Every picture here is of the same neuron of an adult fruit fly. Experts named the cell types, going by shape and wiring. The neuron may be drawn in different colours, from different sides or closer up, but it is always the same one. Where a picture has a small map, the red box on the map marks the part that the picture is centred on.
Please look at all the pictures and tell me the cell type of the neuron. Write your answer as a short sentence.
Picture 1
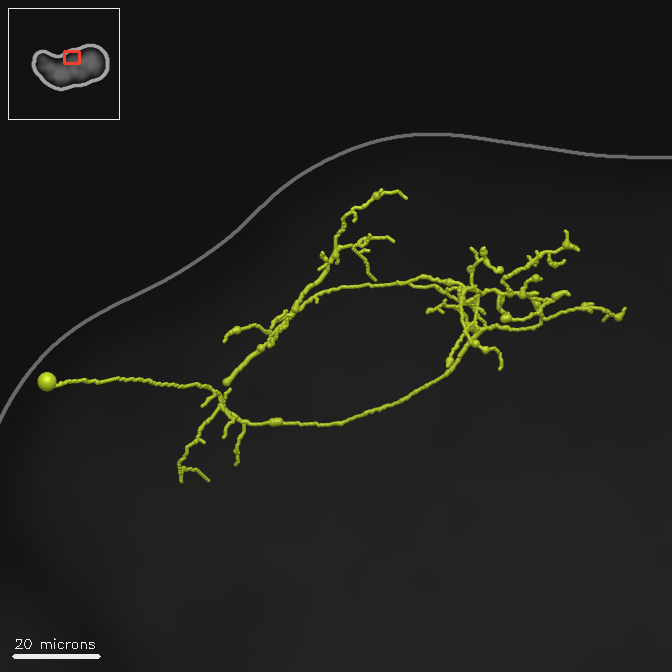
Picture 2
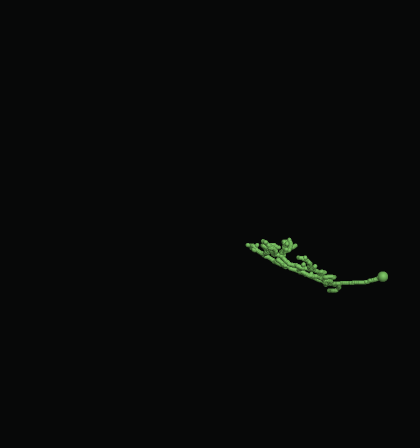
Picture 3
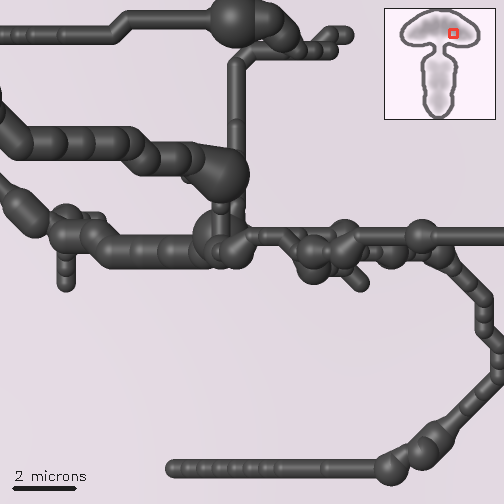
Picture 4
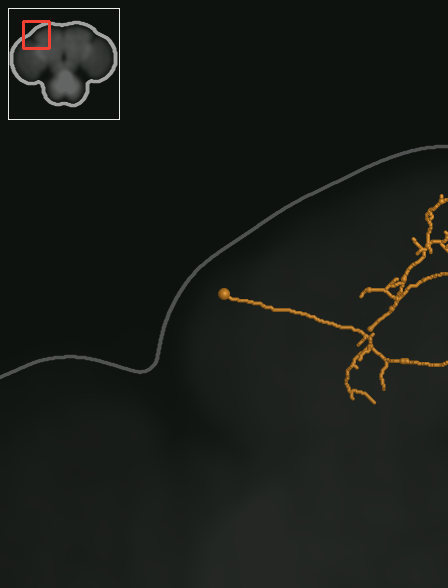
The cell type is CB0946.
